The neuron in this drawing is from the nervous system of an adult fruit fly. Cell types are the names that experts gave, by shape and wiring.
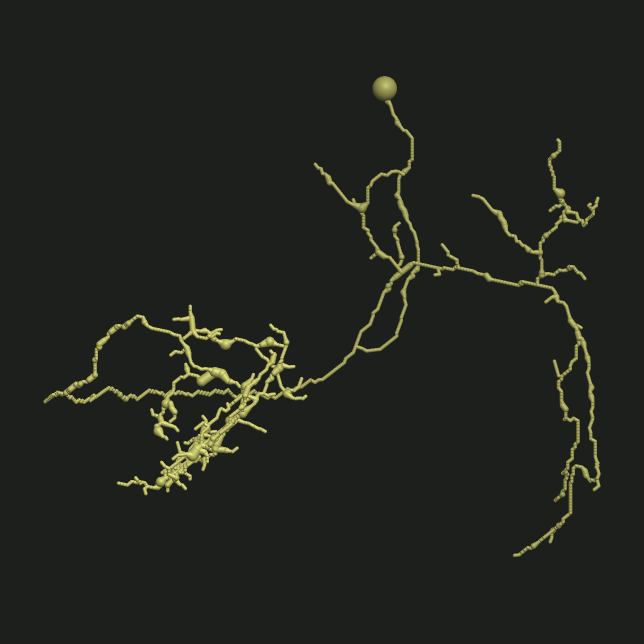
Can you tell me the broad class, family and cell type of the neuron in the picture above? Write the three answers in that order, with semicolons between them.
central-brain intrinsic neuron; hemilineage DL1_ventral; AOTU058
